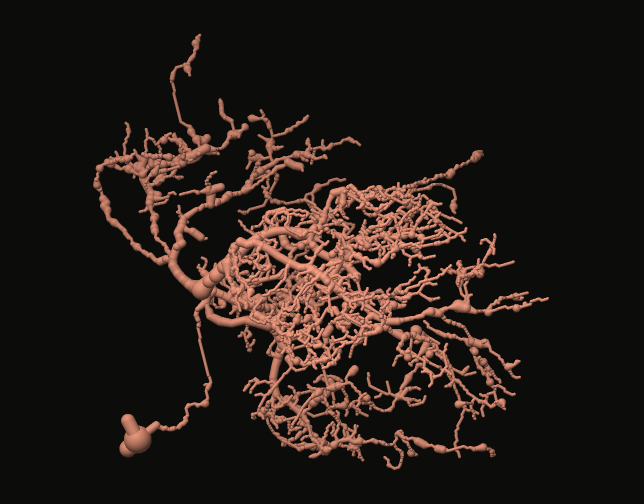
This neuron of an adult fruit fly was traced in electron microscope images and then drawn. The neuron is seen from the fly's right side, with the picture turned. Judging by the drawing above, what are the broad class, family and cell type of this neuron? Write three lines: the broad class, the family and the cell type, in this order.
central-brain intrinsic neuron
hemilineage ALv2
vLN25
